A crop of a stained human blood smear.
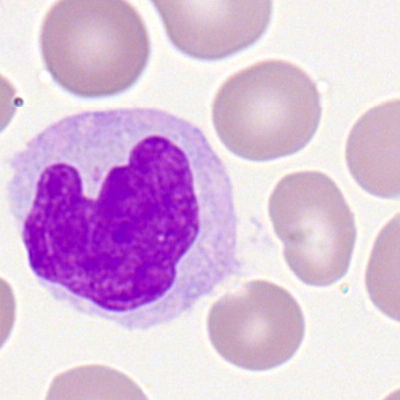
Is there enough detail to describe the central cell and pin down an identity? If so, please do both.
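Surface: no projections. Nucleus: single irregular mass, deep notch in upper edge, no nucleoli visible. Cytoplasm: abundant, pale greyish lilac. Monocyte.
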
